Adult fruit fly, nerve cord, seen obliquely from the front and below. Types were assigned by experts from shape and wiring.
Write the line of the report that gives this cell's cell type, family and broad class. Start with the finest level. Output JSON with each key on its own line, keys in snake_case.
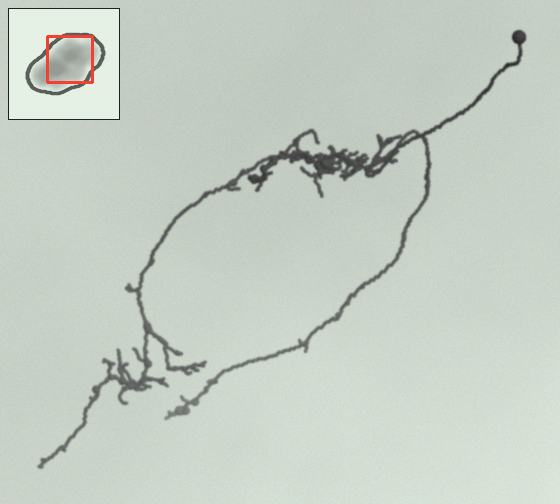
{
 "cell_type": "IN10B059",
 "family": "hemilineage 10B",
 "broad_class": "nerve-cord intrinsic neuron"
}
